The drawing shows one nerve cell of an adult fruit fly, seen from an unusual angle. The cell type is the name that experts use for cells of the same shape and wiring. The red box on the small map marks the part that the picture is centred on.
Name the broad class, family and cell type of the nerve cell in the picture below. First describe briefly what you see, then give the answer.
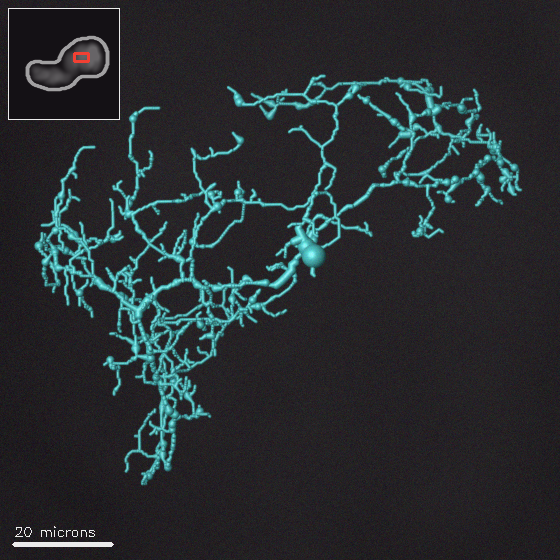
Its cell body lies in the middle of the picture. By the scale bar it is about 100 microns wide in this view. Its broad class is central-brain intrinsic neuron. Its family is hemilineage VLPa1_lateral. The cell type is AVLP292.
